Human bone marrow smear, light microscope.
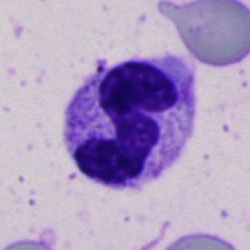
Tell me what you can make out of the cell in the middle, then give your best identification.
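You can see the outline is roughly round and smooth. The chromatin is dense, dark purple and clumped. There's a moderate amount of pale lilac cytoplasm around the nucleus, and no vacuoles show up in it. So that's a segmented neutrophil.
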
